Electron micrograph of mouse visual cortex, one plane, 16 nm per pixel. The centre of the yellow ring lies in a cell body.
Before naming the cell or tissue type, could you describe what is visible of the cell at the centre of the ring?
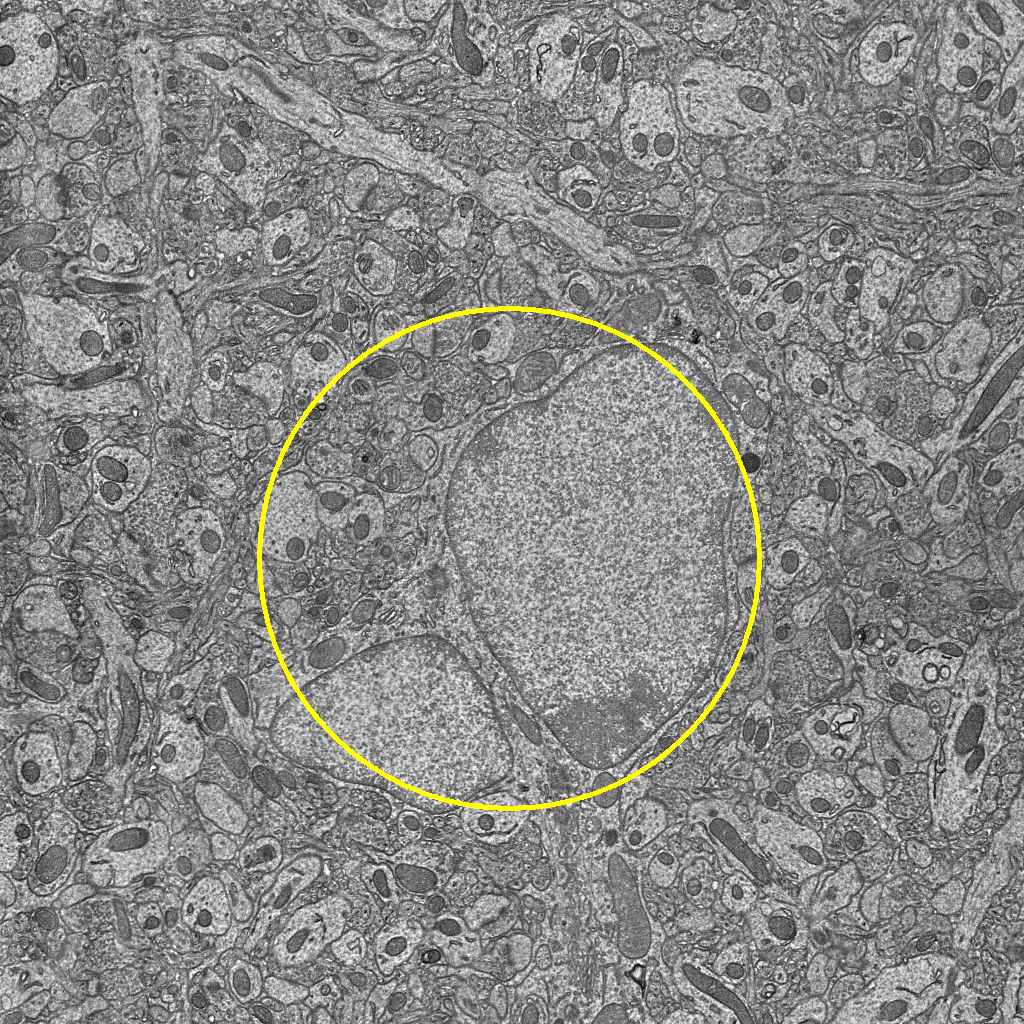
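I see a large oval nucleus filling most of the cell body, its whole outline in view, the envelope smooth without deep infoldings. Pale, finely granular chromatin spreads evenly through most of it, with one dense patch against the envelope at the bottom. So: an astrocyte.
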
